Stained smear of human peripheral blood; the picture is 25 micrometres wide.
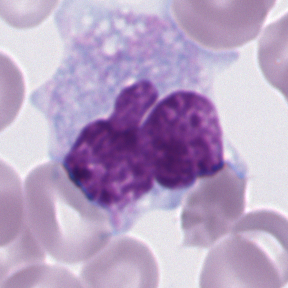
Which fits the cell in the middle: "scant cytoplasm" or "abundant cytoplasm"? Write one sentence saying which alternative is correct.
Abundant cytoplasm fills the cell around its nucleus.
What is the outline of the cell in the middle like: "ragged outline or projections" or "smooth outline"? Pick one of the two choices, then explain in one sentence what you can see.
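Ragged outline or projections. The cell outline is irregular, with several angular, pointed projections.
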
